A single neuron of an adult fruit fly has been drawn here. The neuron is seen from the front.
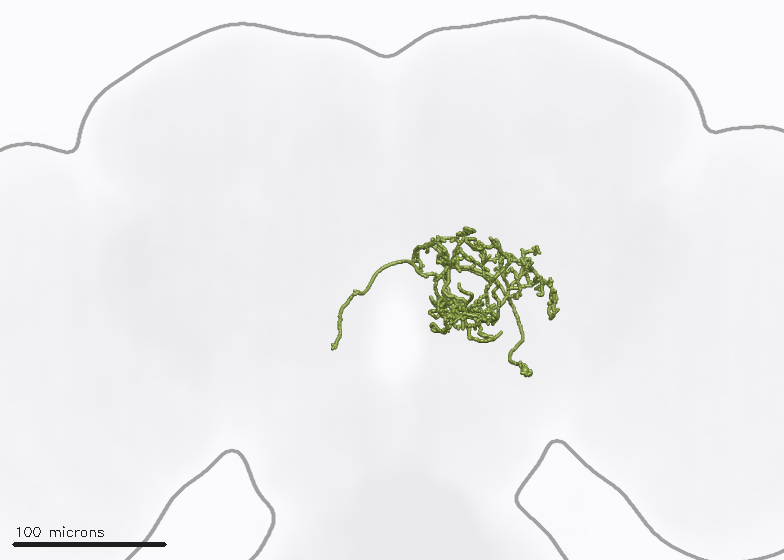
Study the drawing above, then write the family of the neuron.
hemilineage ALv2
